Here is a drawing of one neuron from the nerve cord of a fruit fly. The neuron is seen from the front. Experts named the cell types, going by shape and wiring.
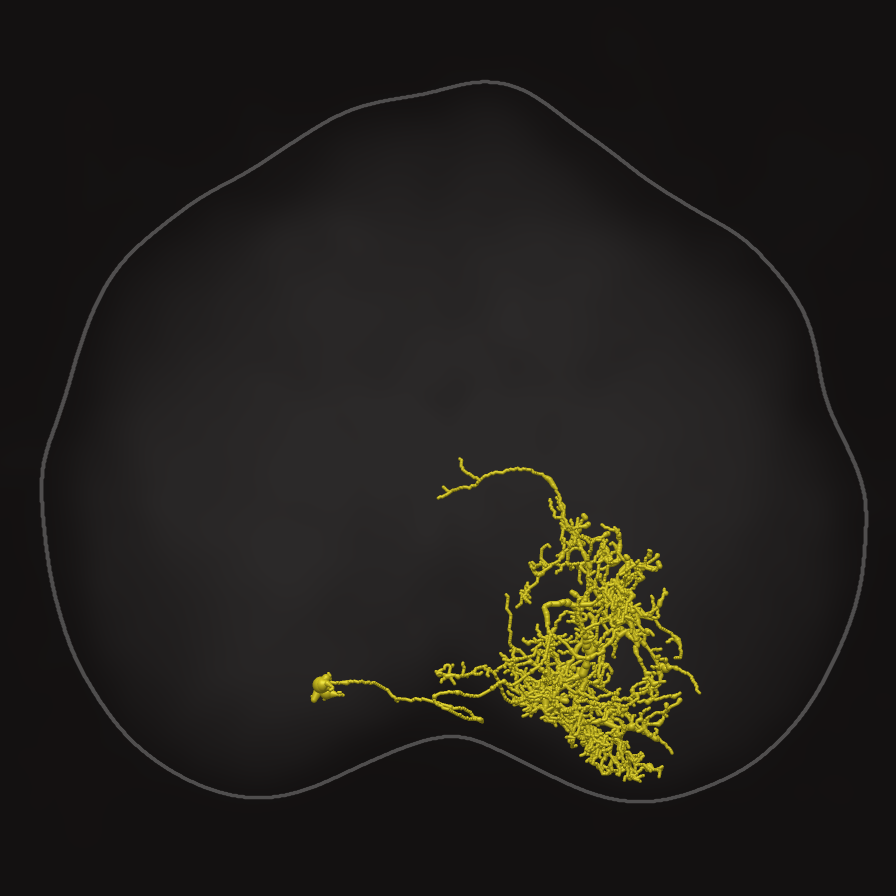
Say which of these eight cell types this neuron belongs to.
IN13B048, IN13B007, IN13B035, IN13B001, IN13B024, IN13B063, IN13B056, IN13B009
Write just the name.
IN13B009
